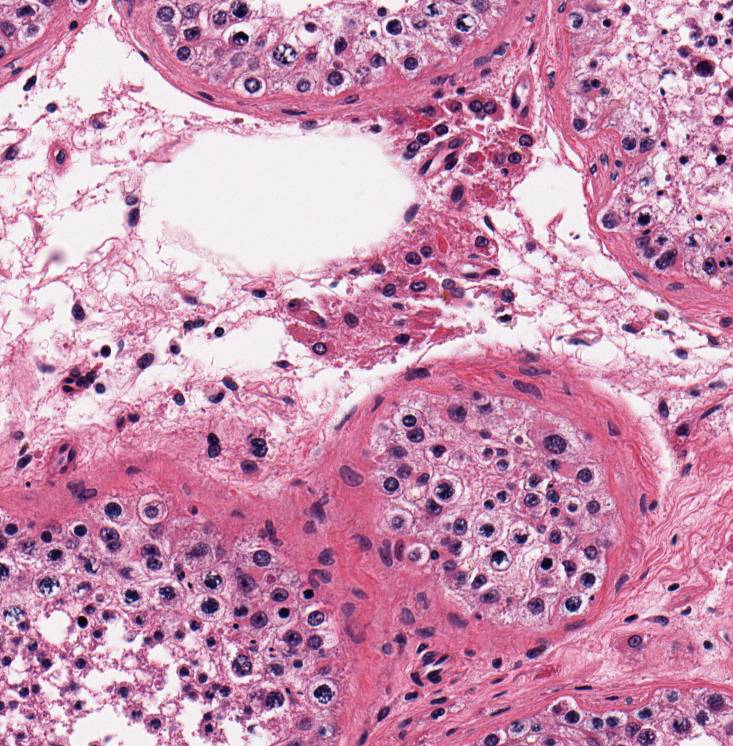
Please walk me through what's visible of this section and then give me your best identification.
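I see rounded cross-sections of tubules at the top, right edge, lower left and lower centre-right. Each is bounded by a thick band of pink fibrous tissue with flattened, elongated nuclei. The lower centre-right one is packed with cells, no open central lumen. Interstitial tissue separates them; in the upper left, where widest, it's loose and pale, fine wispy pink fibres with wide clear gaps. It's testis.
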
